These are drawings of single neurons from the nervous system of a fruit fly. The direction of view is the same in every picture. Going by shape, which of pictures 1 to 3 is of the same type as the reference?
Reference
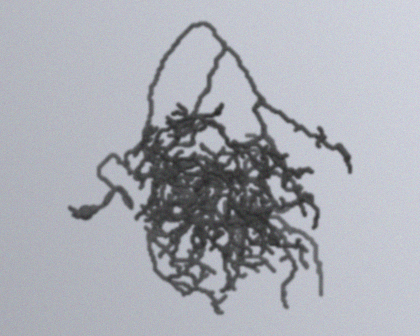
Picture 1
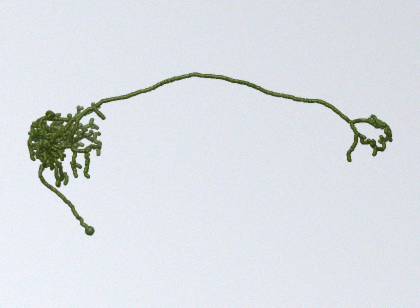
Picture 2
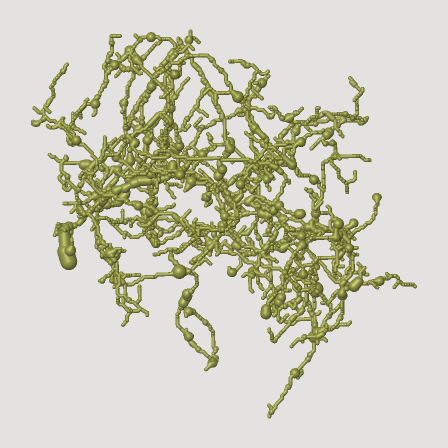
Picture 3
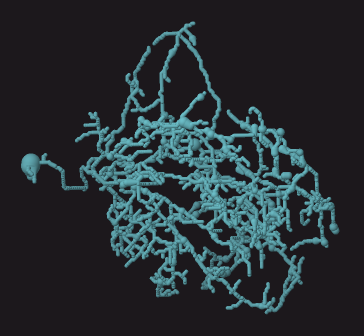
3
